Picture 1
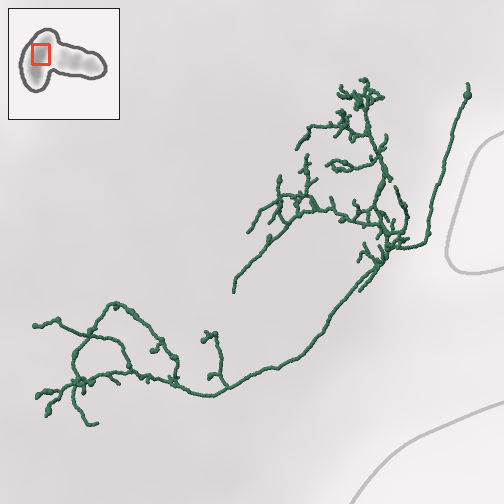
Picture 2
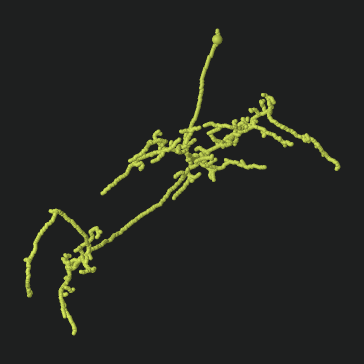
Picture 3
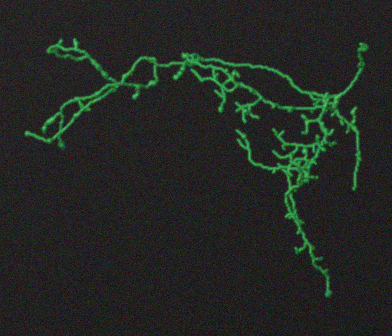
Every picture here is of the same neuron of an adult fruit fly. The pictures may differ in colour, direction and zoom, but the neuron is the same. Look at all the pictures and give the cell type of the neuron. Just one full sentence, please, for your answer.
As a matter of cell type, the neuron is LHPV5g1_a.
